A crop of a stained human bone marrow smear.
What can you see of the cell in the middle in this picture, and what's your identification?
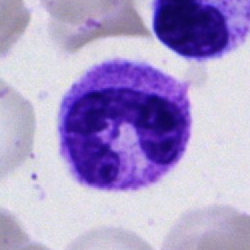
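Checking each point in turn: the outline is round and smooth; the nucleus forms a thick horseshoe around a pale central area opening toward the bottom; the chromatin is dark purple and coarsely clumped; no nucleoli are visible. The cell is a band neutrophil.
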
